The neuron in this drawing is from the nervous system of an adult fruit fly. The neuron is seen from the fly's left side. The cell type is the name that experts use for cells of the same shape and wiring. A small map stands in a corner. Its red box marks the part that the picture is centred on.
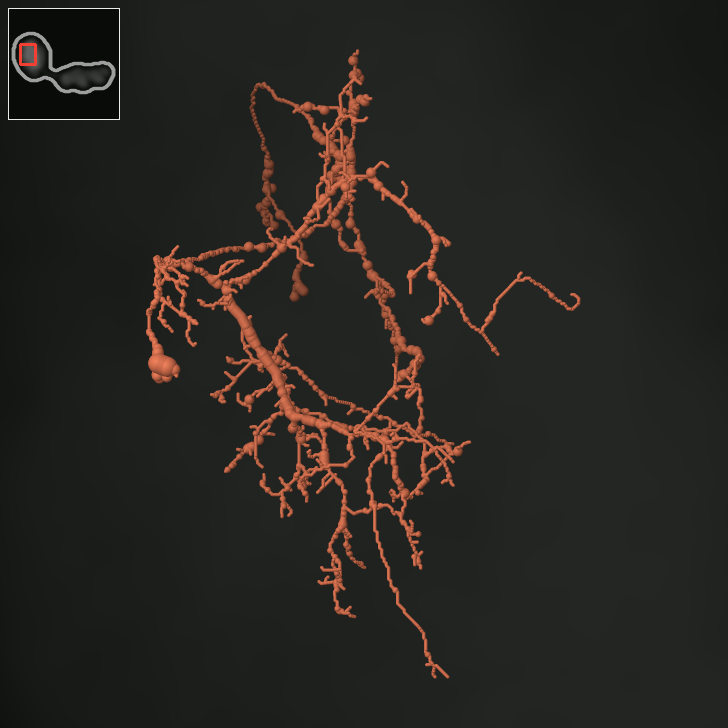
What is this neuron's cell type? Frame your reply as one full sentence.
Under cell type classification, the neuron is aSP10A_b.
